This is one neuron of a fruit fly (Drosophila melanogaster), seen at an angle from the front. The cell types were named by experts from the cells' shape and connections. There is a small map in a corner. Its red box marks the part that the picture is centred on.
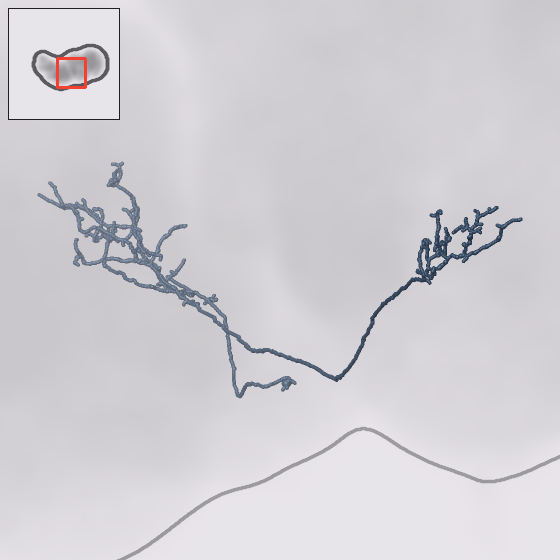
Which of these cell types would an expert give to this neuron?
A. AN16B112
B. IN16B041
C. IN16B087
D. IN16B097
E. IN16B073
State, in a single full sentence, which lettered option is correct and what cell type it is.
What option A names, AN16B112, is the cell type of the neuron.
